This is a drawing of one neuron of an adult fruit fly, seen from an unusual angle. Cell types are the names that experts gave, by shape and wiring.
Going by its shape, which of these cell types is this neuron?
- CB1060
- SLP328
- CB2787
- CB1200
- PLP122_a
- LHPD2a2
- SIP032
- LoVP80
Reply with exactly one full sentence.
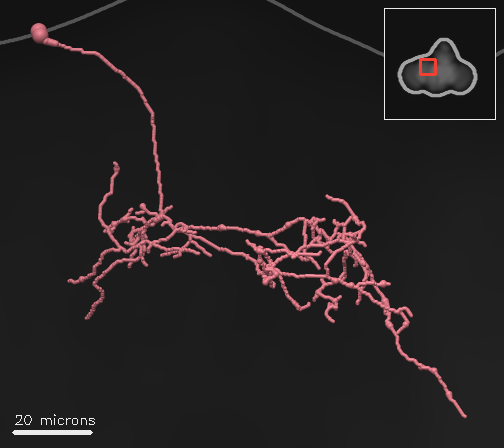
It is CB2787 that names the cell type of this neuron.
